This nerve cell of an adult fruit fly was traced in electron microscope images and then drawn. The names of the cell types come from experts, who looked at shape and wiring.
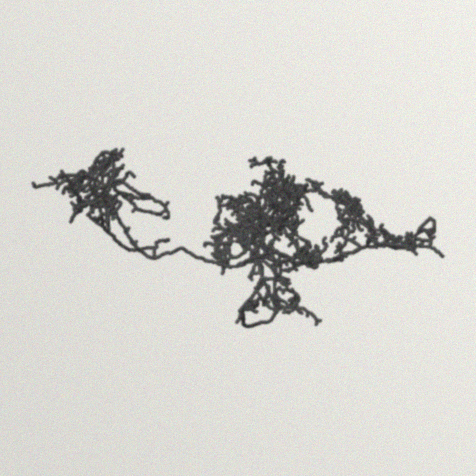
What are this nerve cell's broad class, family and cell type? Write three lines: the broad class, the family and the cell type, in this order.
central-brain intrinsic neuron
hemilineage DM4_dorsal
SMP504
